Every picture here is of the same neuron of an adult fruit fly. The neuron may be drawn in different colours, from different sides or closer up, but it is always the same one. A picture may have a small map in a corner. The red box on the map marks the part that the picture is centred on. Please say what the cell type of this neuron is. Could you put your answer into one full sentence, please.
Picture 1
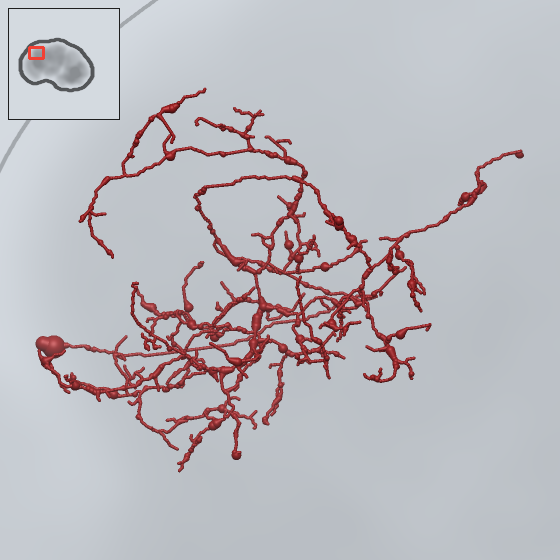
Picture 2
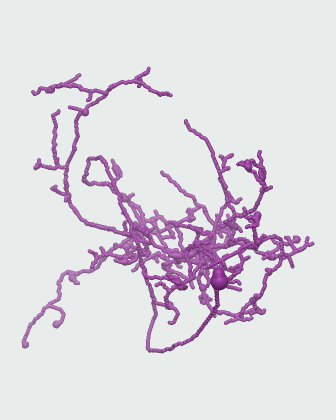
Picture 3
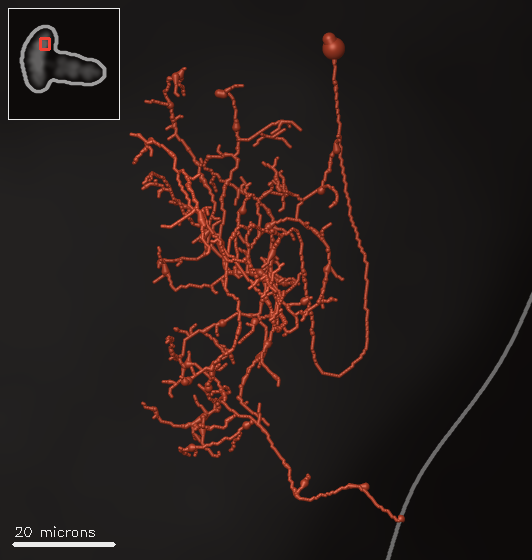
The cell type of the neuron here is CB2733.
